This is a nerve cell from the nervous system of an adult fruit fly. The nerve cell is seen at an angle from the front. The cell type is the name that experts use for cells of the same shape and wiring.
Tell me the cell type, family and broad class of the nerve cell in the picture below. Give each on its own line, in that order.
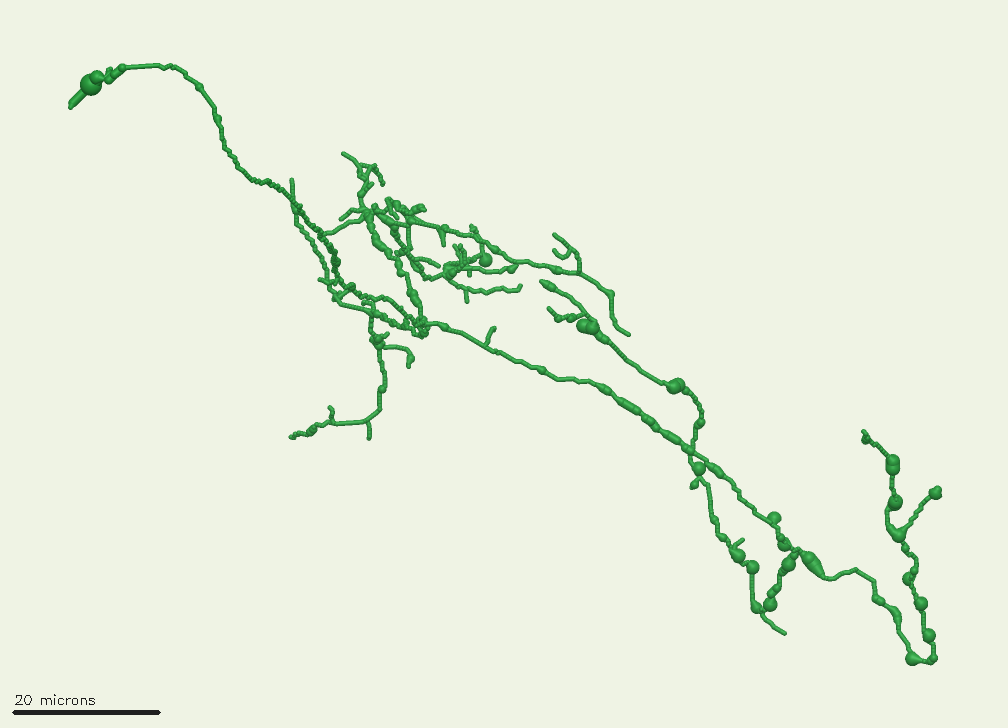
CB1975
hemilineage SMPad2
central-brain intrinsic neuron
